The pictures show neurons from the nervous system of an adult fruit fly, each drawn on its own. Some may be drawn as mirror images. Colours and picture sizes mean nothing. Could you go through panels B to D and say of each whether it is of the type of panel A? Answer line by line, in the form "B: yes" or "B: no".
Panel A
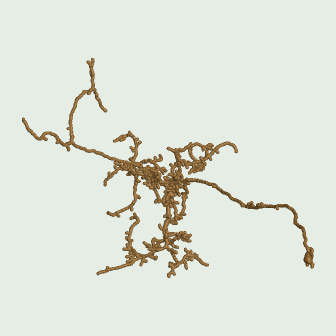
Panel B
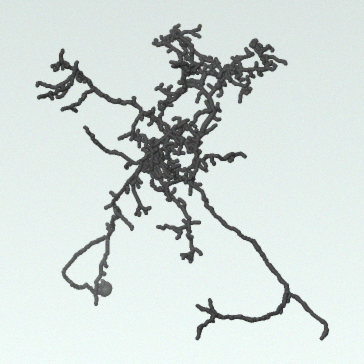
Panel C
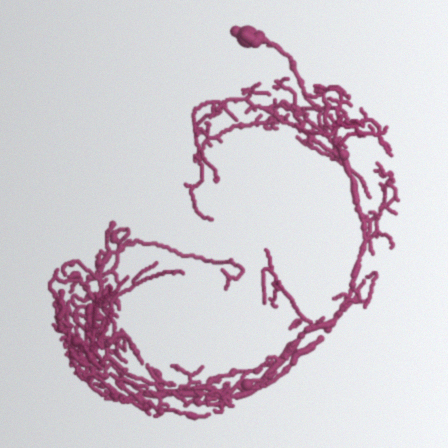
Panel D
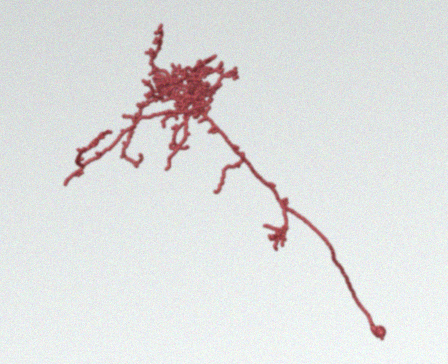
B: yes
C: no
D: yes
